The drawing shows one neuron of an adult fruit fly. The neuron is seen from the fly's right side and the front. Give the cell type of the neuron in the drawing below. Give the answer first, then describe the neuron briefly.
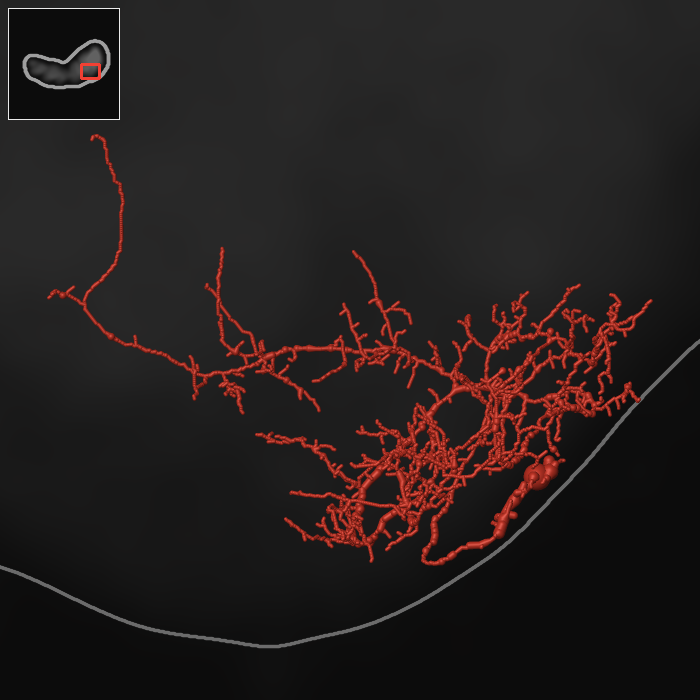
Its cell type is MN4b. Its broad class is motor neuron of the brain. More than a hundred branch ends can be seen. In this view it is wider than it is tall.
